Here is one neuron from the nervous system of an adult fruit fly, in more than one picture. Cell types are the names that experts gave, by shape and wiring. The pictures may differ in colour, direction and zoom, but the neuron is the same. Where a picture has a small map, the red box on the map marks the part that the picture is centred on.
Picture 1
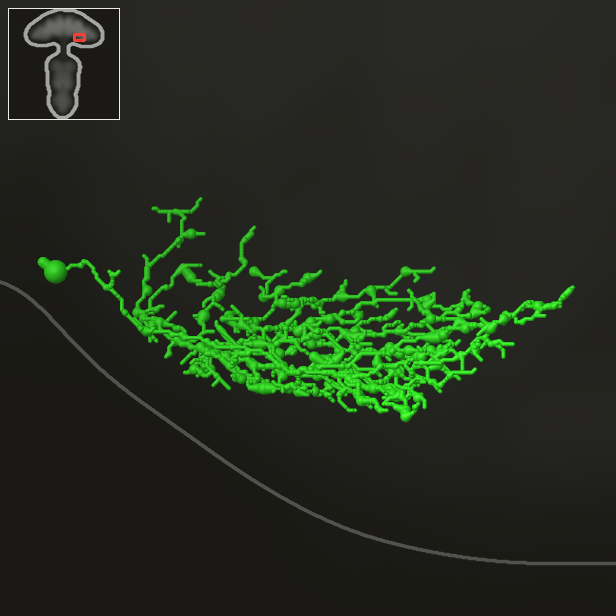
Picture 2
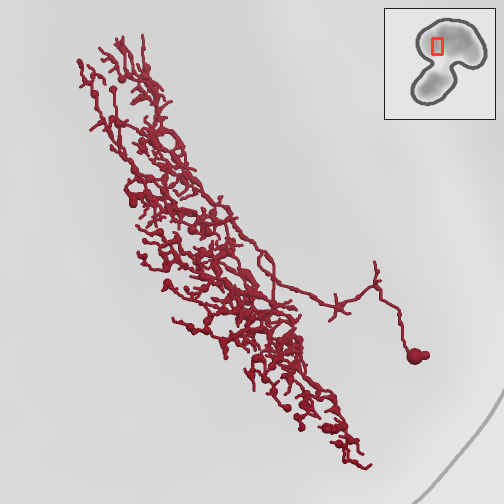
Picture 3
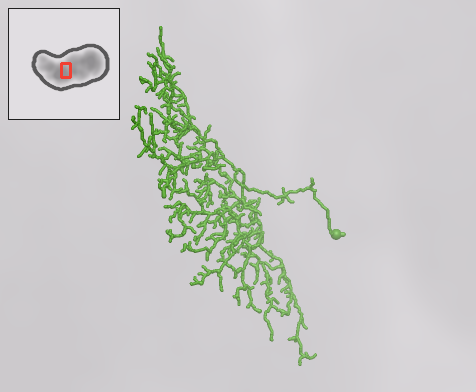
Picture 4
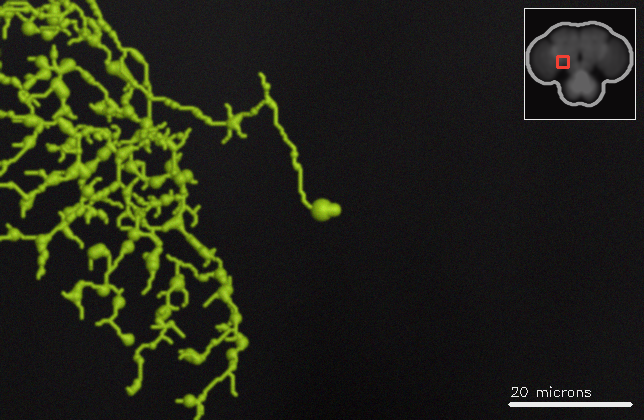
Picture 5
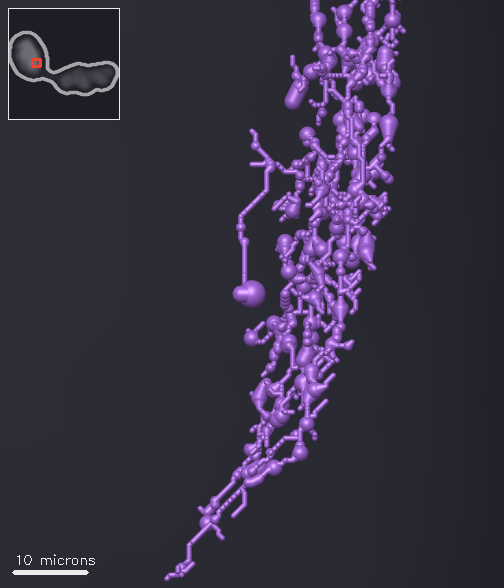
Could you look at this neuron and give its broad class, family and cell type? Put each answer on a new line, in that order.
optic-lobe intrinsic neuron
Li
Li15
